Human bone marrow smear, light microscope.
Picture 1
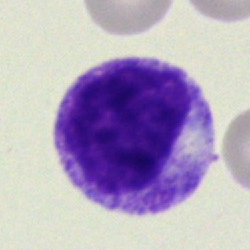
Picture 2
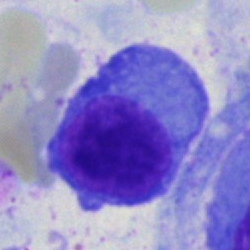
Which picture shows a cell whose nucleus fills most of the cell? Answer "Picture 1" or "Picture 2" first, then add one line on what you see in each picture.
Picture 1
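What picture 1 shows: The nucleus fills most of the cell and sits toward the upper left.
What picture 2 shows: The cytoplasm is abundant and deep blue, with most of it lying above and to the right of the nucleus.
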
